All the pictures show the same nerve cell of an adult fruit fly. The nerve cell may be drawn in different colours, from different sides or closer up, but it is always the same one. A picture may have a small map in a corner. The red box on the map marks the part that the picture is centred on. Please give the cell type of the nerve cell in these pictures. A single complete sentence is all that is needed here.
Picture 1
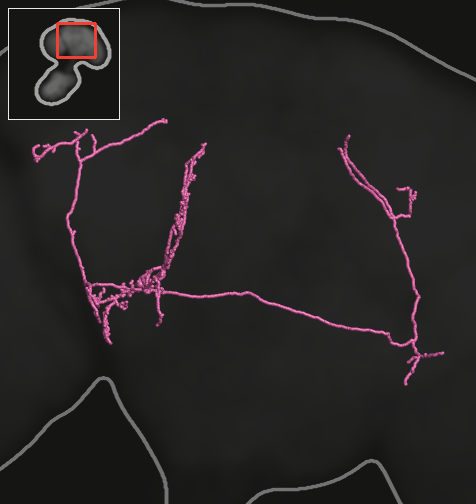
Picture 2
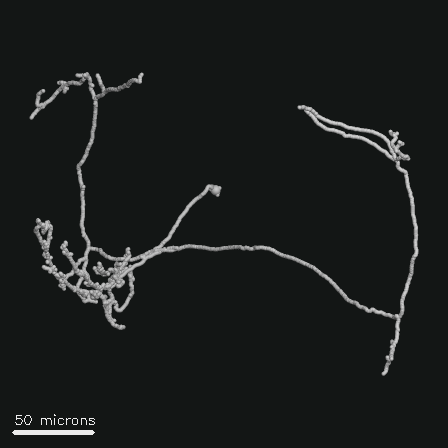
The cell type name for this nerve cell is WED168.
